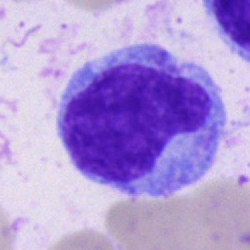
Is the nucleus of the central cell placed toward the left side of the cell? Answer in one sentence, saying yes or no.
Yes, the bulk of its cytoplasm is found to the right of the nucleus.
